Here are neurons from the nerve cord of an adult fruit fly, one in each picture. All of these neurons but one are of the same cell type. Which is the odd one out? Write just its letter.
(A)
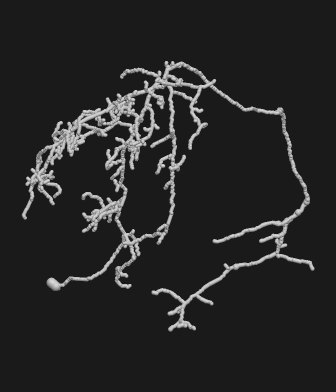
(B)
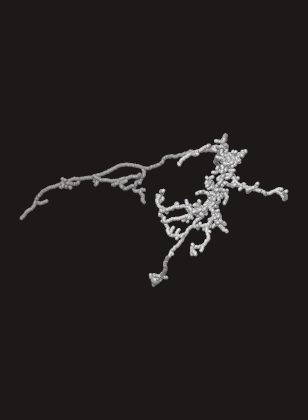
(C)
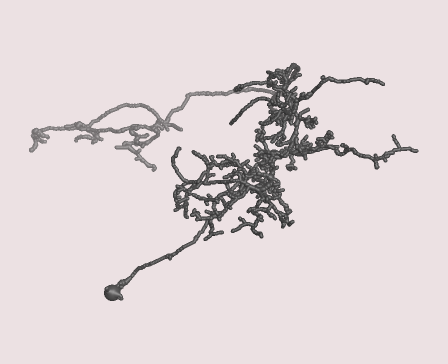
A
